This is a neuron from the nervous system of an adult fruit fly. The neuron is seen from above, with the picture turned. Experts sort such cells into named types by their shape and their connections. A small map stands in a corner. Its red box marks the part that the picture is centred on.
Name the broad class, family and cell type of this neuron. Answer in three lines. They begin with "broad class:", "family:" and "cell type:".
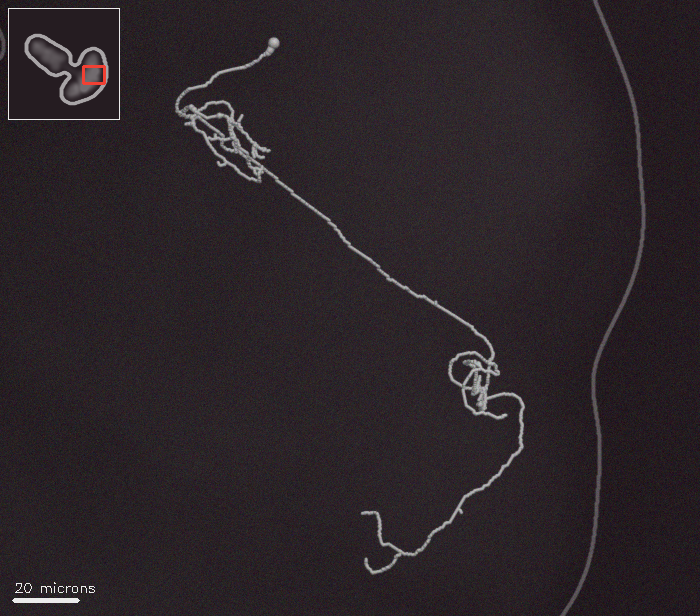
broad class: central-brain intrinsic neuron
family: class Kenyon Cell
cell type: KCab-s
